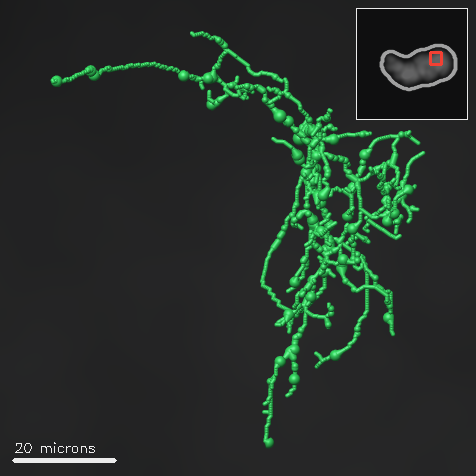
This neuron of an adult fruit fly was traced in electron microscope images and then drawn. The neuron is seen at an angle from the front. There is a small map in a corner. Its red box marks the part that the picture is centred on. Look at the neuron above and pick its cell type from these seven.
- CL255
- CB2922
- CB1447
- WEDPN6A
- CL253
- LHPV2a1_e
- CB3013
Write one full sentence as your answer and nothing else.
The cell type that this neuron has is CB3013.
